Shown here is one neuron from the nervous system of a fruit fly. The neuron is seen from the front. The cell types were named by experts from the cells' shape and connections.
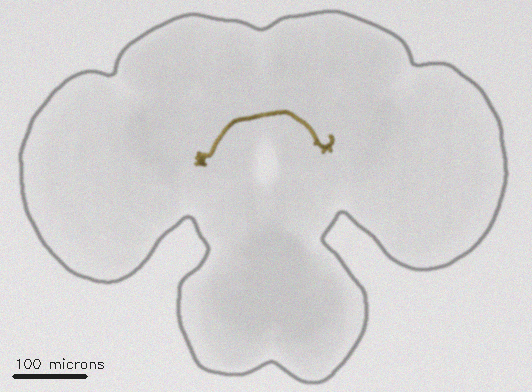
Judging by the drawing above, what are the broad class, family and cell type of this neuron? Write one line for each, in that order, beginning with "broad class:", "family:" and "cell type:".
broad class: sensory neuron entering the brain
family: class olfactory
cell type: ORN_VA1v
